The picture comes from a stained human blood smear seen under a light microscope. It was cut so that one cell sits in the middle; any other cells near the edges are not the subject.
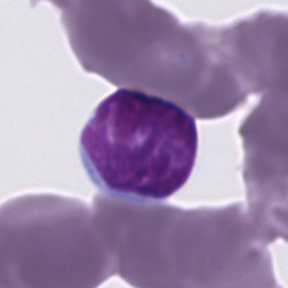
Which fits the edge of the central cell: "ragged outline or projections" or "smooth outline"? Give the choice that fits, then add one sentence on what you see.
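Smooth outline. The cell outline is smooth and roughly round.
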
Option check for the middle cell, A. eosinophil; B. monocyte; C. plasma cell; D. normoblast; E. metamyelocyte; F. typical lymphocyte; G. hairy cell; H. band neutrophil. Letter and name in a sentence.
The correct identification, given in option F, is that the central cell is a typical lymphocyte.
